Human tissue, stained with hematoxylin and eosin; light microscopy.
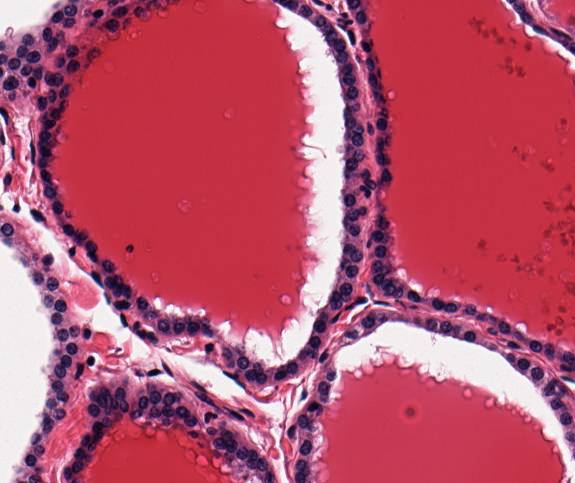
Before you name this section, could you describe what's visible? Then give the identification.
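Large, closely packed, rounded follicles fill the field, separated only by thin partitions. A single layer of cuboidal epithelial cells, with round, dark-staining nuclei evenly spaced, lines each follicle. Thin pink connective tissue between follicles holds flattened, spindle-shaped nuclei. This is thyroid.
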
